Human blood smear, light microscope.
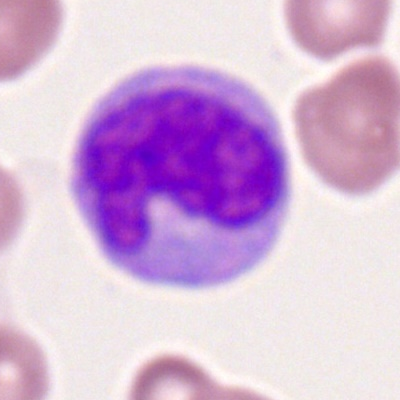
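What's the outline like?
Round, with a smooth edge.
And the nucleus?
Kidney-shaped, indented on the lower side, with clumped chromatin: darker purple patches separated by lighter areas.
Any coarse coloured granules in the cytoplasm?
None visible.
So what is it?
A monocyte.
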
